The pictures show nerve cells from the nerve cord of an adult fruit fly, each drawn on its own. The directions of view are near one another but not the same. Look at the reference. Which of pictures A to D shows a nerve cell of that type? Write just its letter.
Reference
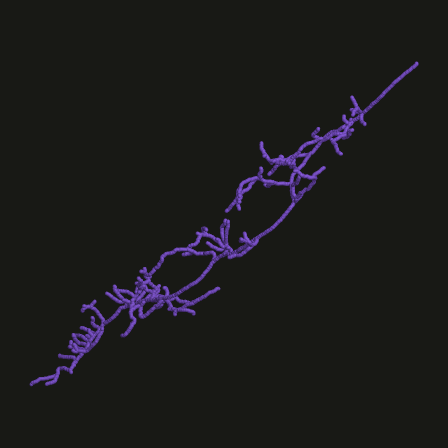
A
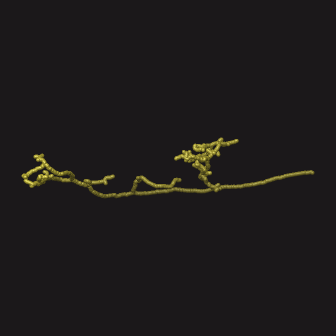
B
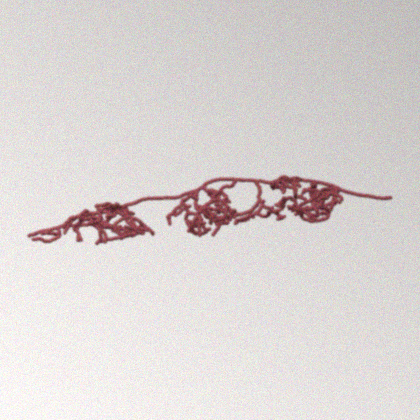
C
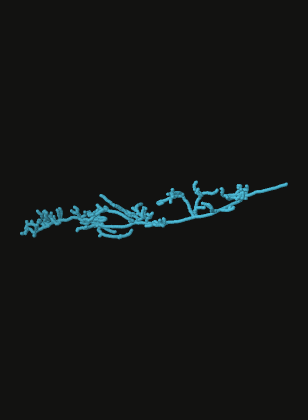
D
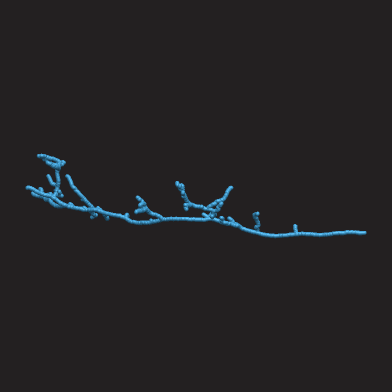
C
